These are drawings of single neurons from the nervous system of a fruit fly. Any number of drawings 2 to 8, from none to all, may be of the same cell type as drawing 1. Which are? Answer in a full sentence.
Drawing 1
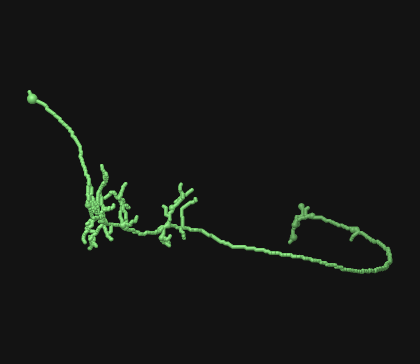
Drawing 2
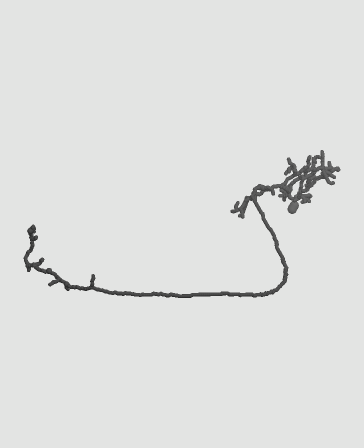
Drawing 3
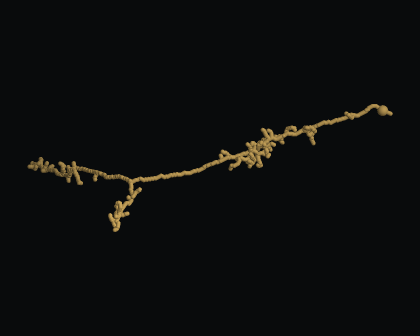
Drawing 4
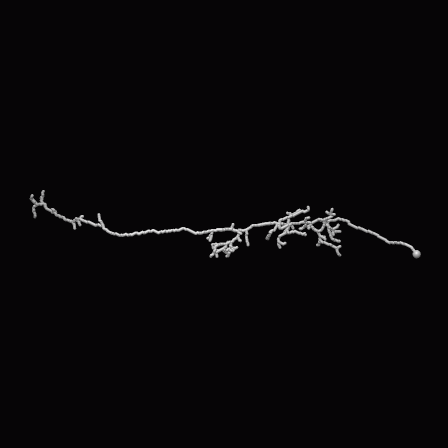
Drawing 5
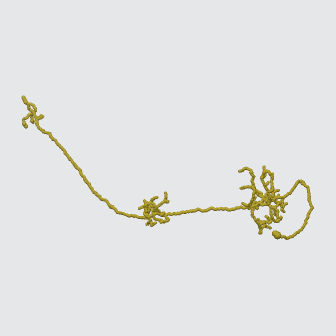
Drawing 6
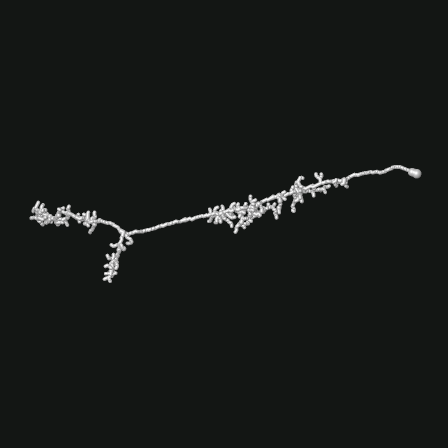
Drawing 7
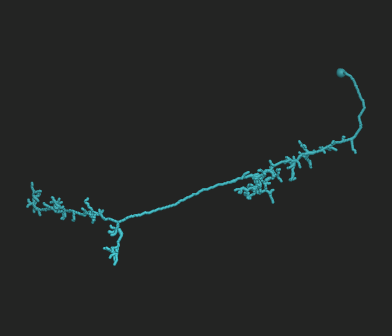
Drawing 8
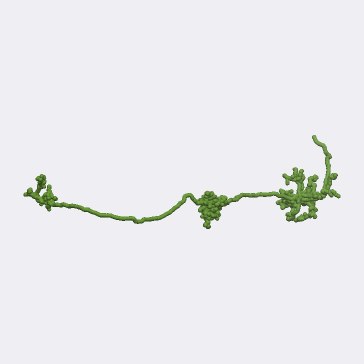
Drawing 2 and drawing 4 are of the same cell type.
